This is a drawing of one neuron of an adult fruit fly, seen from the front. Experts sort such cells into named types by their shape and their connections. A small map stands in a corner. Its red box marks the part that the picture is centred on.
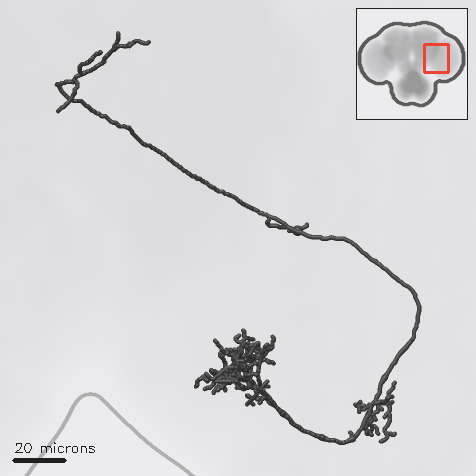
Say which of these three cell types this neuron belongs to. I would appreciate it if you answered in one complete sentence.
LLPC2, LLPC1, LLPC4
The neuron is categorized under cell type LLPC4.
